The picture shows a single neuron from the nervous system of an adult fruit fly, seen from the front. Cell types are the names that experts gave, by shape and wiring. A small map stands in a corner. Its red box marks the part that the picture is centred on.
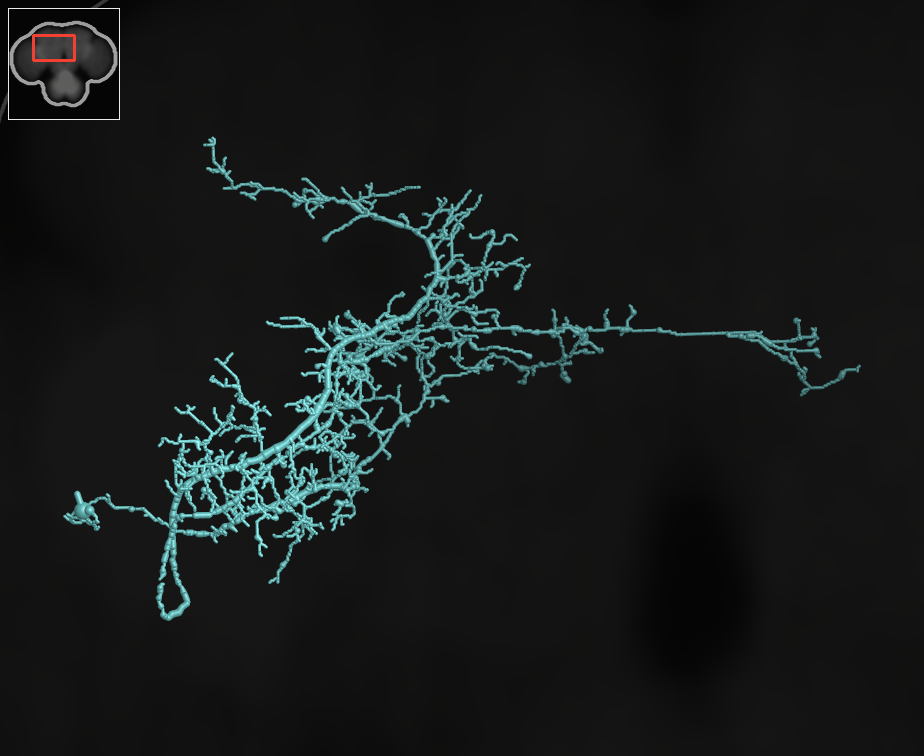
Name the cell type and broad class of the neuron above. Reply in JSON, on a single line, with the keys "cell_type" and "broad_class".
{"cell_type": "AVLP369", "broad_class": "central-brain intrinsic neuron"}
